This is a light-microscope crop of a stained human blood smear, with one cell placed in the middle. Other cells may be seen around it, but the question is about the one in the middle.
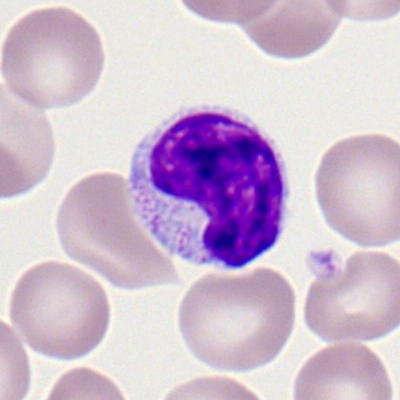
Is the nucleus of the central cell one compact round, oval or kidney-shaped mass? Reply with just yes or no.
Yes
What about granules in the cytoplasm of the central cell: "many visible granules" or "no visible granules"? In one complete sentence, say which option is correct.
A large number of visible granules lies in the cytoplasm of this cell.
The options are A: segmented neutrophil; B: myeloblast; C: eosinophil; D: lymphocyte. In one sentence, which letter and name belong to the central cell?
The centered cell is a lymphocyte, which is why option D is right.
